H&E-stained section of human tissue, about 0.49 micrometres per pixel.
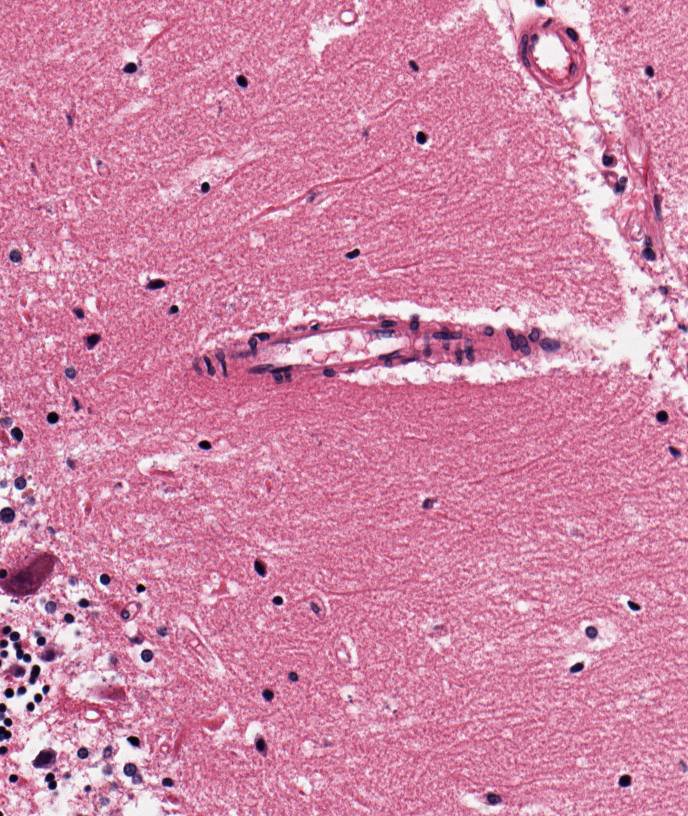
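cerebellum, haematoxylin and eosin. Mostly pink, finely fibrillary neuropil, I note, with only sparse cells. Centrally, fine fibres run roughly parallel to the central vessel, whose wall holds many elongated dark nuclei. Small round dark nuclei, little cytoplasm visible, lie singly through the neuropil.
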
